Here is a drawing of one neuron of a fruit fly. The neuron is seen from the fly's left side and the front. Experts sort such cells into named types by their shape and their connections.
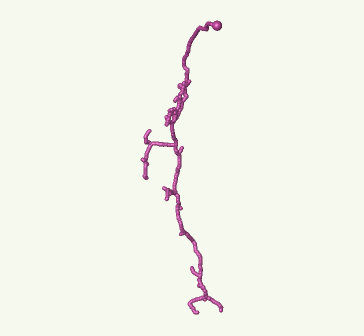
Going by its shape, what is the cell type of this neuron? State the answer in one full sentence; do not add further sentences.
For this neuron, the cell type is Cm10.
